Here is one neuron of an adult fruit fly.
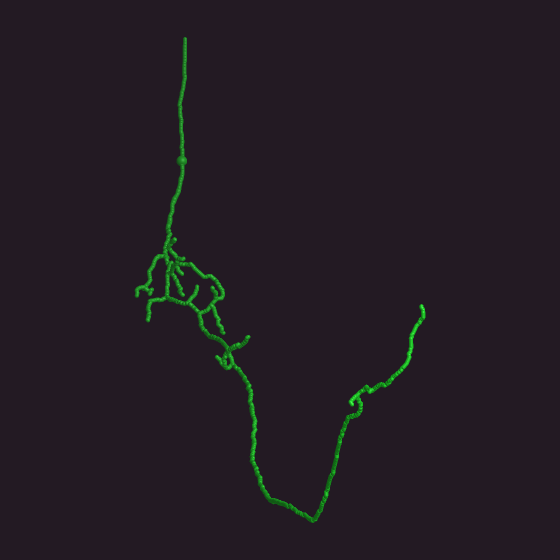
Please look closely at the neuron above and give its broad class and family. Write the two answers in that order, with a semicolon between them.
sensory neuron ascending to the brain; class mechanosensory proprioceptive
